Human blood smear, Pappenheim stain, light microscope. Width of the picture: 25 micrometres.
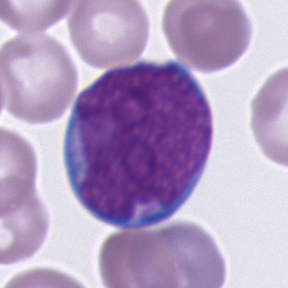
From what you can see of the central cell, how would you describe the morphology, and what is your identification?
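First, the nucleus fills most of the cell, leaving a narrow rim of cytoplasm that is widest on the left side. Second, the chromatin is fine and evenly spread, not clumped. Third, the nucleus holds more than one pale rounded nucleolus. The cell is a myeloblast.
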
